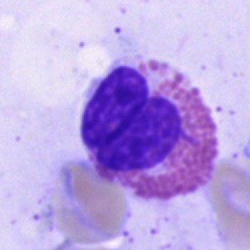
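Eosinophil, and looking at it closely, the outline comes out roughly round. The nucleus sits toward the left, which leaves most of the granular cytoplasm over on the right. I can't make out any nucleoli in the nucleus. And that cytoplasm is packed with coarse pink-red granules.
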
